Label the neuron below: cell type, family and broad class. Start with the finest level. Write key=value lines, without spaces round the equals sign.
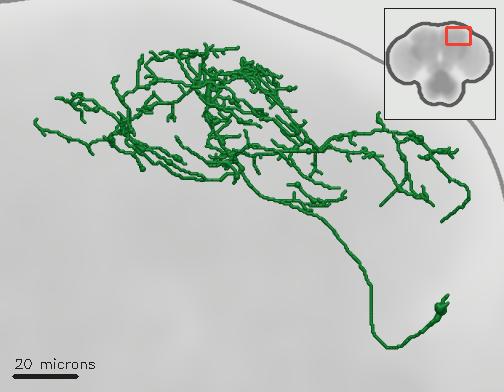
cell_type=CB3347
family=hemilineage LHa1
broad_class=central-brain intrinsic neuron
